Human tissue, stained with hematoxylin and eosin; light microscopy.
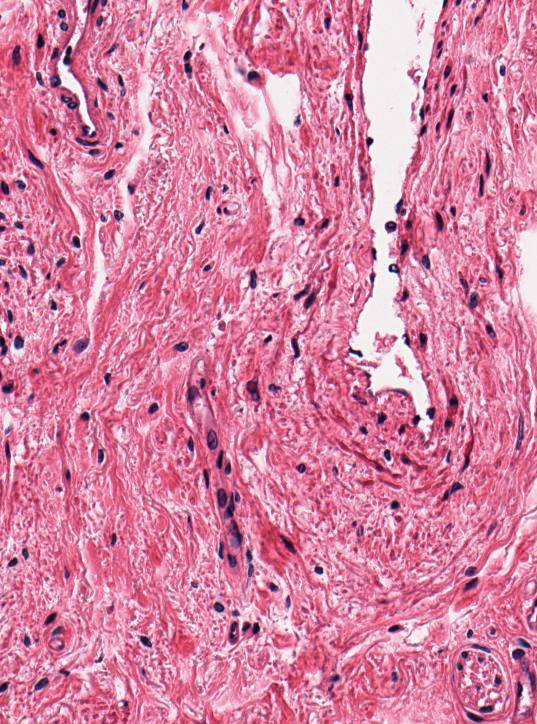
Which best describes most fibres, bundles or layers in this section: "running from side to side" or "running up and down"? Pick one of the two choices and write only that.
Running up and down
